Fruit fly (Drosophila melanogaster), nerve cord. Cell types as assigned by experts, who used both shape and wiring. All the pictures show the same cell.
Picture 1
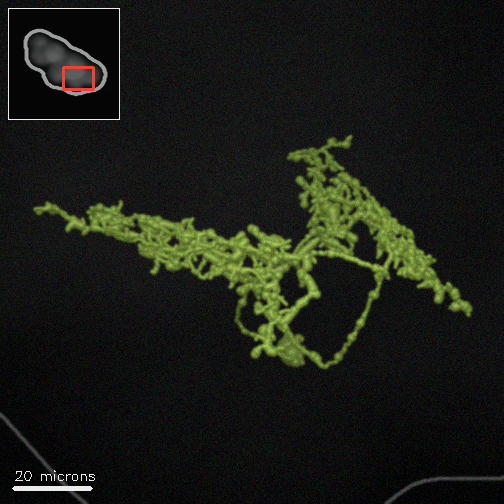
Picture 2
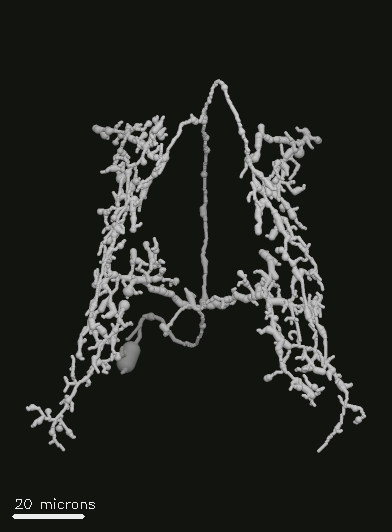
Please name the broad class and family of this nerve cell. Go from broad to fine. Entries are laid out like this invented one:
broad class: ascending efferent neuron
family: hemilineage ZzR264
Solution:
broad class: nerve-cord intrinsic neuron
family: hemilineage 00A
